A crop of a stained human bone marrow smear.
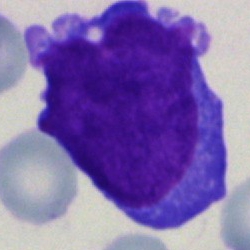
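Blast with small rounded blebs projecting along the top edge of the cell, at the centre of the smear. The nucleus occupies most of the cell and sits toward the left side. Its chromatin is finely granular rather than coarsely clumped. The cytoplasm stains deep blue.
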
